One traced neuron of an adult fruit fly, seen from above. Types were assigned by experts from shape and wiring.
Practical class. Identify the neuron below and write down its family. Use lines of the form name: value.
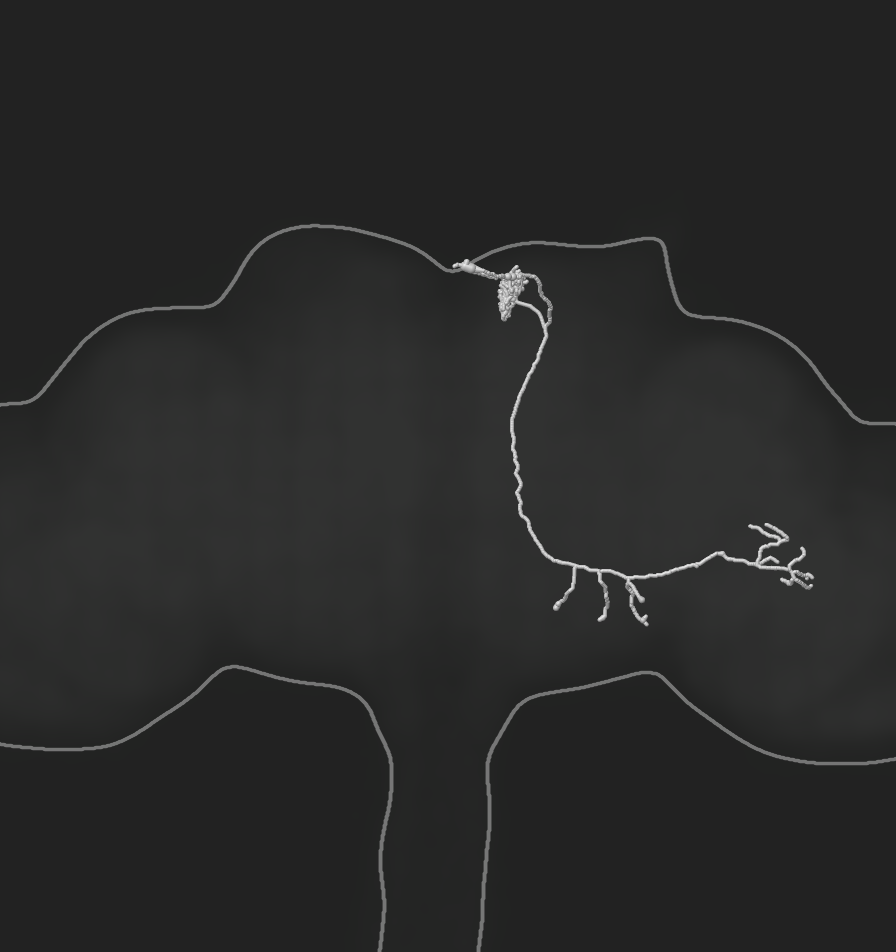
family: hemilineage ALad1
